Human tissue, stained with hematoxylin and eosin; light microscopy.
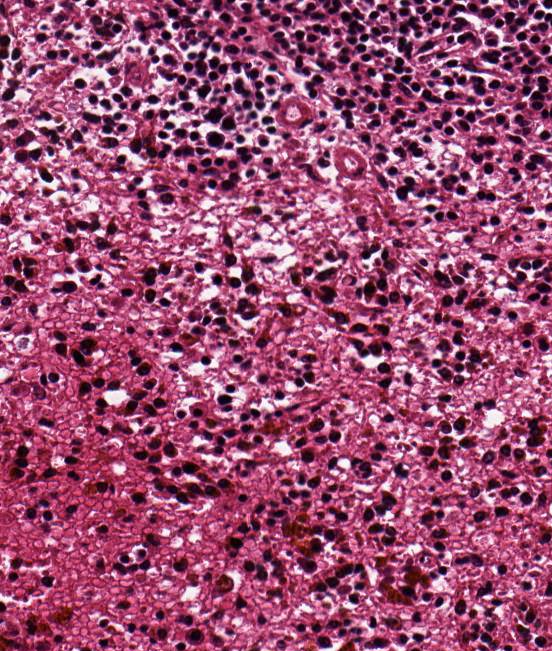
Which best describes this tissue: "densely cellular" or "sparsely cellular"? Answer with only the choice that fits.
Densely cellular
